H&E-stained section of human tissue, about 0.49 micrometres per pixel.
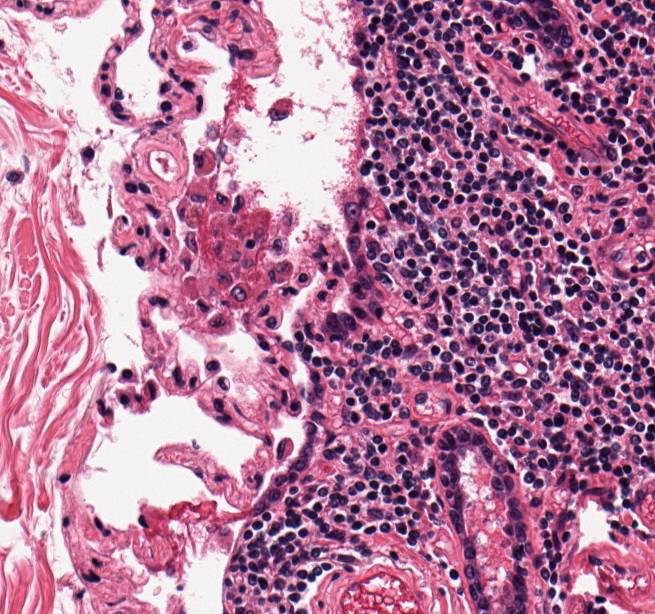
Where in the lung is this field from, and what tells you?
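The field shows lymphoid tissue. Its dense sheet is made up of lymphocytes with small, round, dark nuclei and scant cytoplasm.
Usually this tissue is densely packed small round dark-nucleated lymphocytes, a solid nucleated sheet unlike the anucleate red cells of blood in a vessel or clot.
In the lower right, a narrow tubule lined by columnar cells with elongated nuclei runs upward through the sheet. Pink, wavy fibre bundles run roughly top to bottom at the left edge.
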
